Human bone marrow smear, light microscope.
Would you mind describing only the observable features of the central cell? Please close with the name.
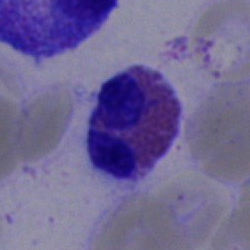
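Nucleus: divided into two lobes, which lie along the left side of the cell, one above the other. Chromatin: dense, staining dark purple. Cytoplasm: grainy in texture, made up of reddish granules. Name: eosinophil.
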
